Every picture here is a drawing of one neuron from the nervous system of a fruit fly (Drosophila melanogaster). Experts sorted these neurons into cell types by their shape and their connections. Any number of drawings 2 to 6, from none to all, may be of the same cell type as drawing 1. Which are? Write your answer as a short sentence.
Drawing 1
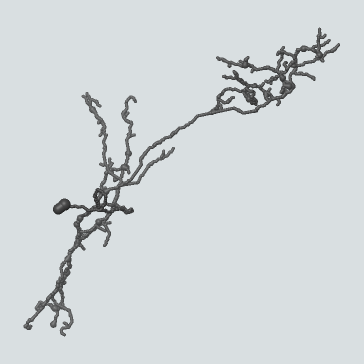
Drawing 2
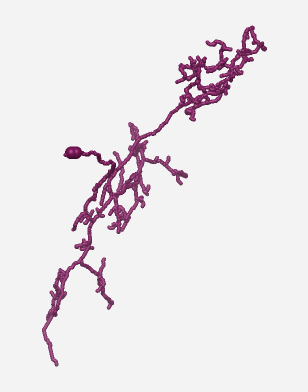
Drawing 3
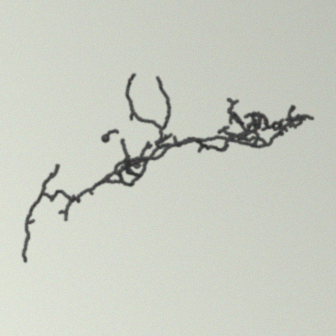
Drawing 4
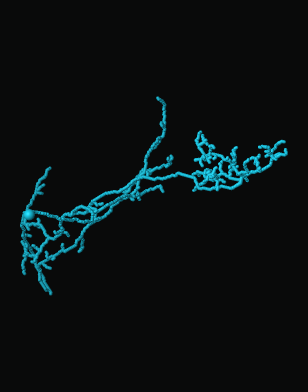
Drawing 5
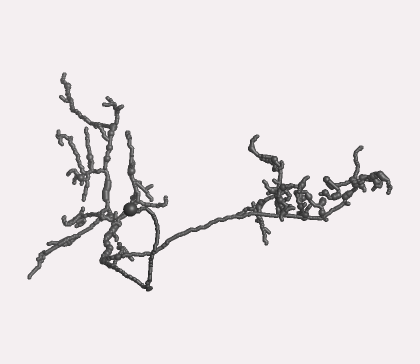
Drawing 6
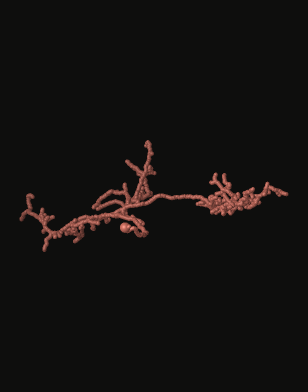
Drawing 2, drawing 3, drawing 4 and drawing 6 are of the same cell type.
